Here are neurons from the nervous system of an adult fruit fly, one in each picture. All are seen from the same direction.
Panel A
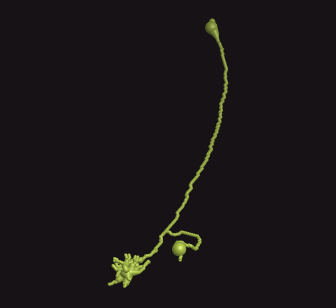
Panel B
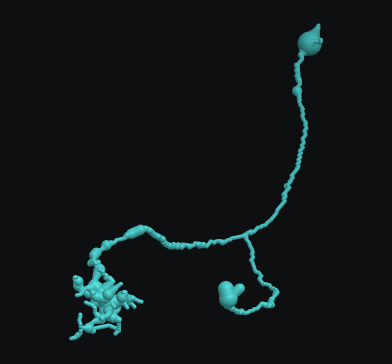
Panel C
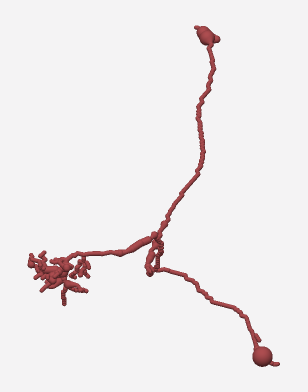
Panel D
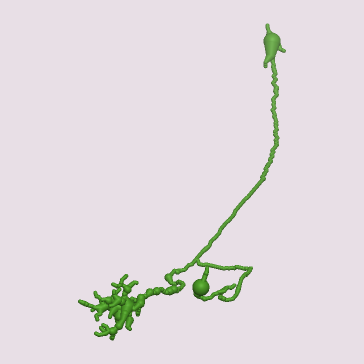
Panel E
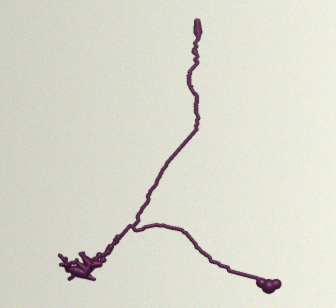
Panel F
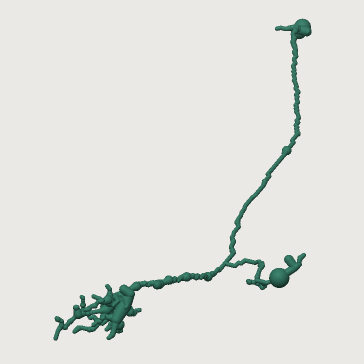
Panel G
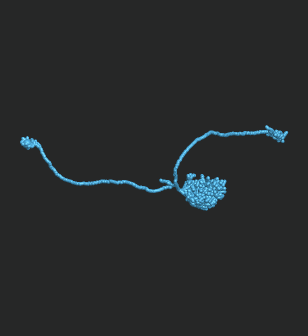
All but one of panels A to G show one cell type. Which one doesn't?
Panel G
